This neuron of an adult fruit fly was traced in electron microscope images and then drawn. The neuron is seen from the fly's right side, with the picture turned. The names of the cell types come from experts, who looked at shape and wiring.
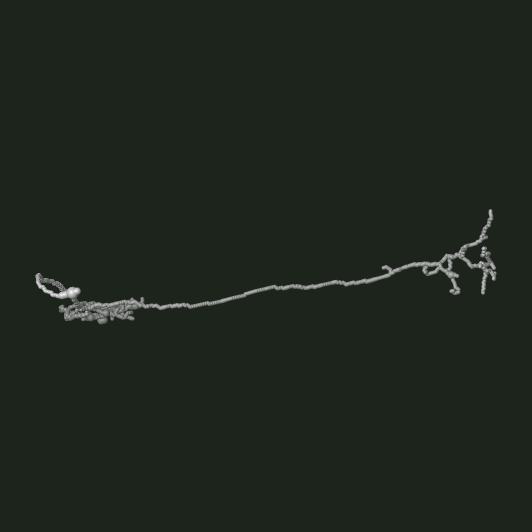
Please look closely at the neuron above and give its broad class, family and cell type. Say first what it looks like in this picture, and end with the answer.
The cell body is on the left of the picture. In this view it is more than twice as wide as it is tall. This is a central-brain intrinsic neuron. The family is hemilineage AOTUv4_ventral. Its cell type is FB9B_a.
